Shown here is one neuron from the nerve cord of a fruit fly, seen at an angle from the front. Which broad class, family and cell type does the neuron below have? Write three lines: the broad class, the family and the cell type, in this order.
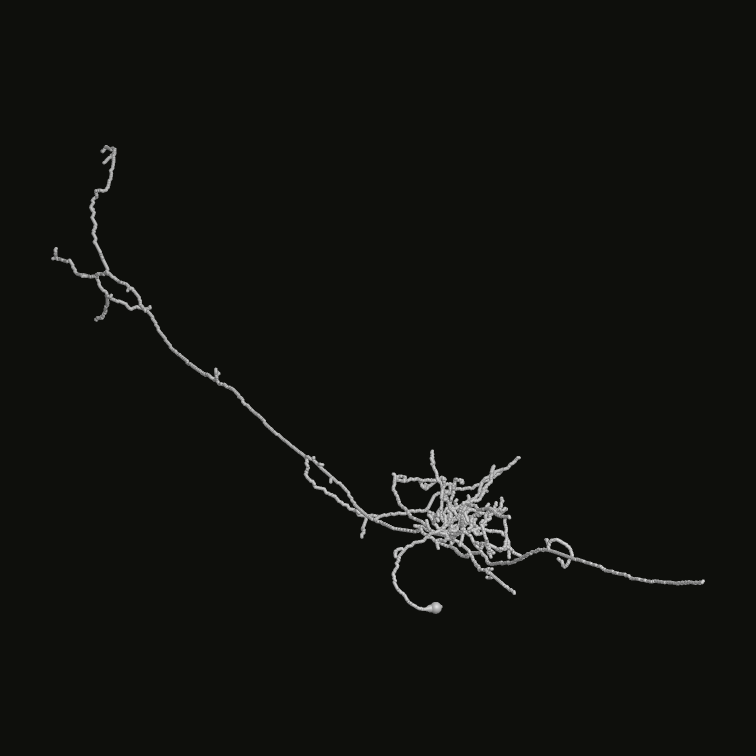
ascending neuron
hemilineage 05B
AN05B081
